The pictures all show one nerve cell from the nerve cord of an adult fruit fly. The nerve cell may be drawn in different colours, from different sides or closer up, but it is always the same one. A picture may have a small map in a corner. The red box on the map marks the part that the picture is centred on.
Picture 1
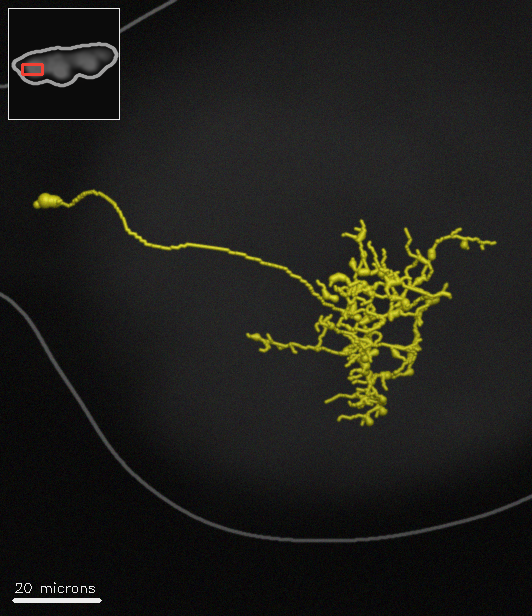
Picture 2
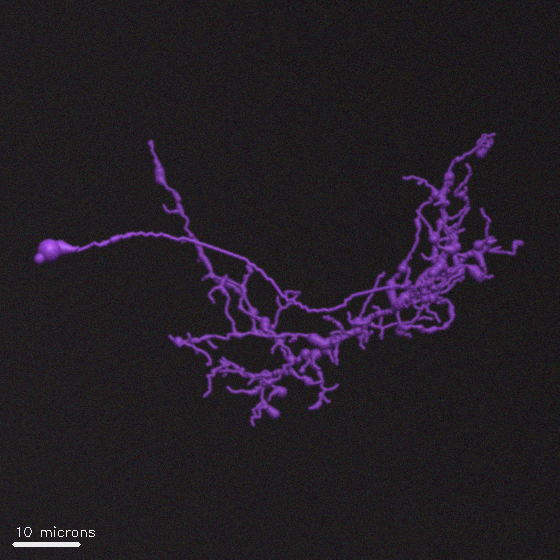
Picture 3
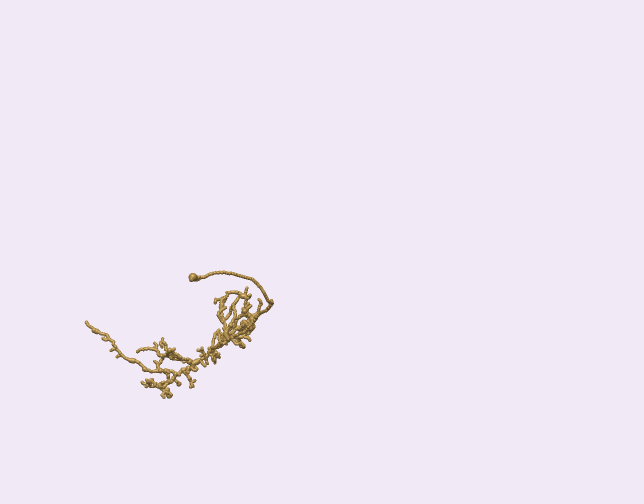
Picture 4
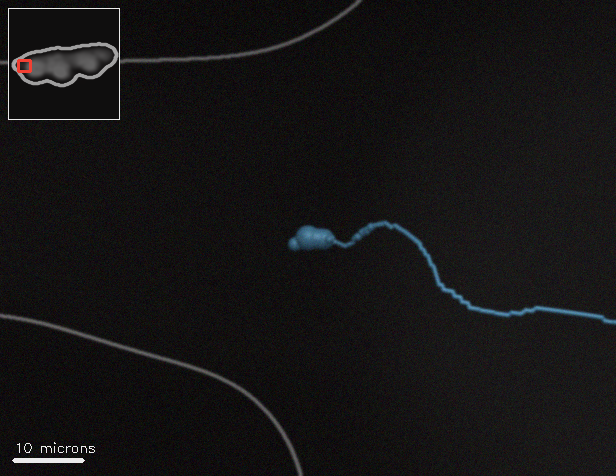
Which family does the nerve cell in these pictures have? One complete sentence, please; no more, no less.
The family assigned to this nerve cell is hemilineage 09A.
